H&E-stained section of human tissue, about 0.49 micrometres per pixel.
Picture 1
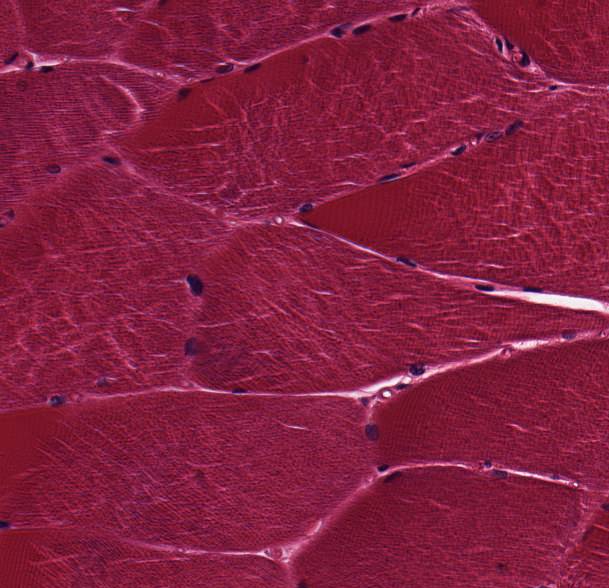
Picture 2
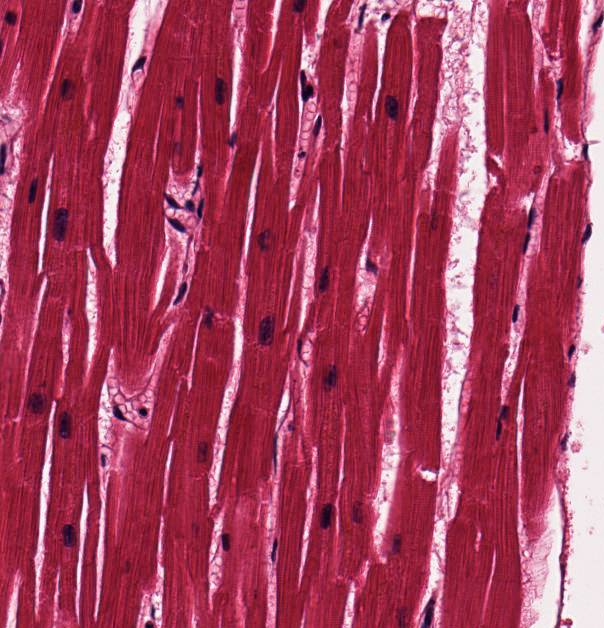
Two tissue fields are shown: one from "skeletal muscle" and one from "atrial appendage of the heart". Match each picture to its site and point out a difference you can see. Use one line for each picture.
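Picture 1 shows tissue from the skeletal muscle. The nuclei lie at the edges of the fibres, along the boundaries between neighbouring fibres.
Picture 2 shows tissue from the atrial appendage of the heart. The muscle nuclei are oval and lie in the centre of the fibres.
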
